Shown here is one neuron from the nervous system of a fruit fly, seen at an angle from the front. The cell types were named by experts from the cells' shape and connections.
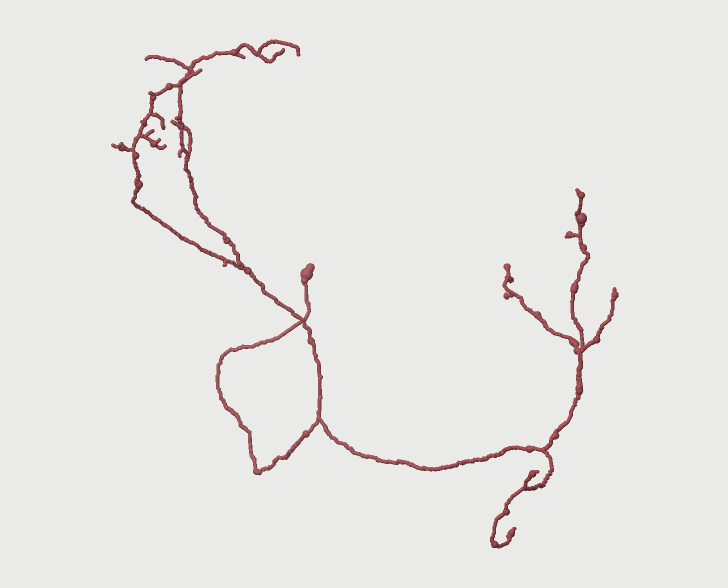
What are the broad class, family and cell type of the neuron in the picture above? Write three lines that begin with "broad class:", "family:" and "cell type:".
broad class: central-brain intrinsic neuron
family: hemilineage LB19
cell type: PS335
